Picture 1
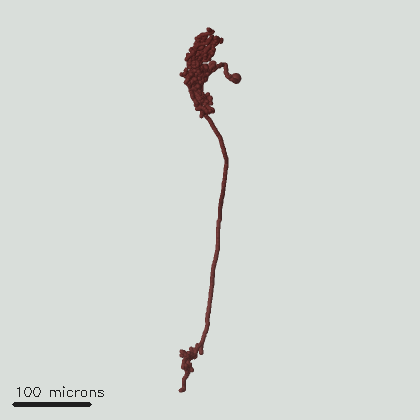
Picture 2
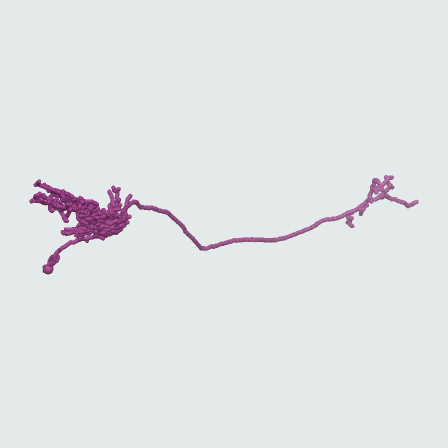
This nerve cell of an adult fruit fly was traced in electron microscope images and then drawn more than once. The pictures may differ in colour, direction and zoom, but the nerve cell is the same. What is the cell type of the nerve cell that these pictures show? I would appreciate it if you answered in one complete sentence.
The cell type carried by this nerve cell is DNge174.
